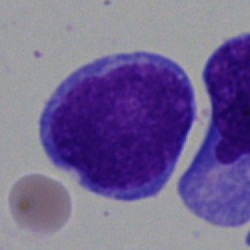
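Blast at the centre of a stained bone marrow smear. Its outline is rounded, with a small notch at the lower left. The nucleus occupies most of the cell, and its chromatin is finely granular and evenly spread. No granules are visible in the cytoplasm.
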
